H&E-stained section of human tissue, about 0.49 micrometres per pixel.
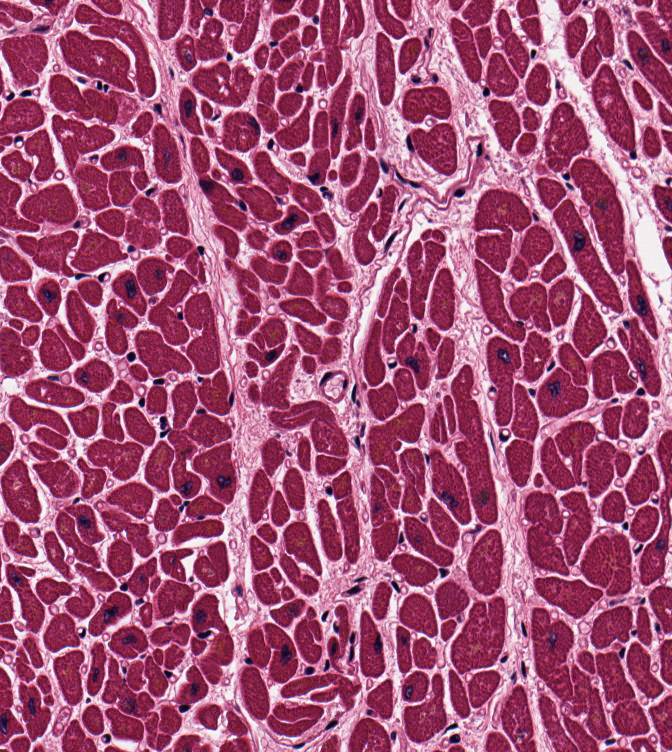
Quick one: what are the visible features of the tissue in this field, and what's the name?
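Almost the whole field is muscle fibres, cut mostly in cross or oblique section. Outlines are irregular, some fibres elongated or branched rather than uniformly round. Visible nuclei lie centrally within their fibres. Fibre cytoplasm stains deep red-pink with eosin. Tissue: left ventricle of the heart.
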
